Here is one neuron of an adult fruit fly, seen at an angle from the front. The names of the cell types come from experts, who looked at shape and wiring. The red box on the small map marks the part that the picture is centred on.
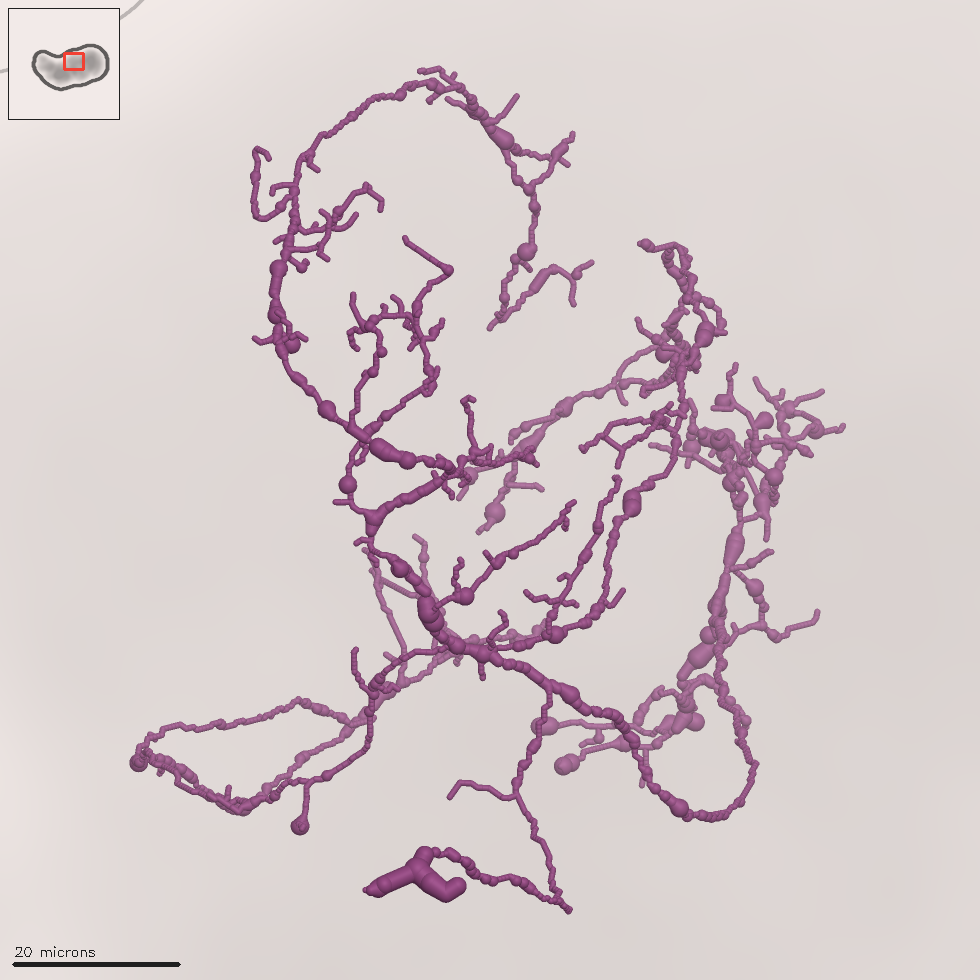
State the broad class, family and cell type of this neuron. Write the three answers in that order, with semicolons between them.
central-brain intrinsic neuron; hemilineage SLPa&l1_anterior; CL090_d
